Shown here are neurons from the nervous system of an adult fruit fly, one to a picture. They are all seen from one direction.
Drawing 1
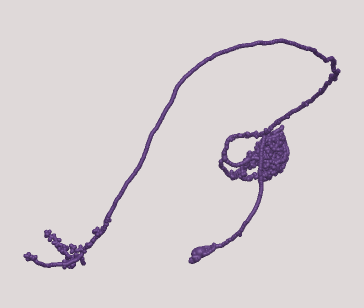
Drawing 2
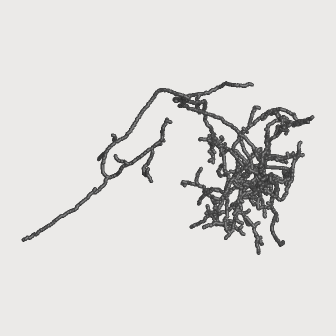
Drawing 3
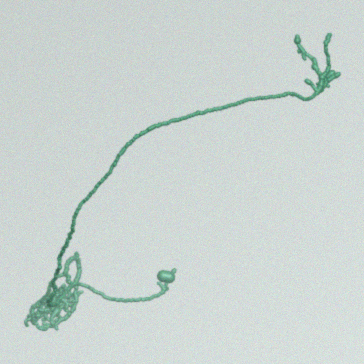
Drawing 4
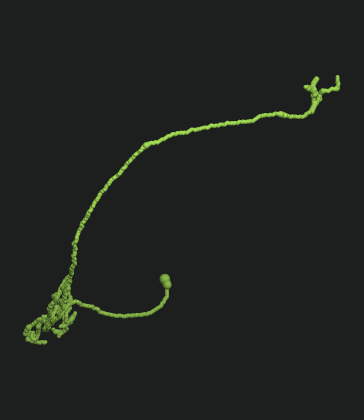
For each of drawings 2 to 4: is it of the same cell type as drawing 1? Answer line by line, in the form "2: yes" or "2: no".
2: no
3: yes
4: yes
